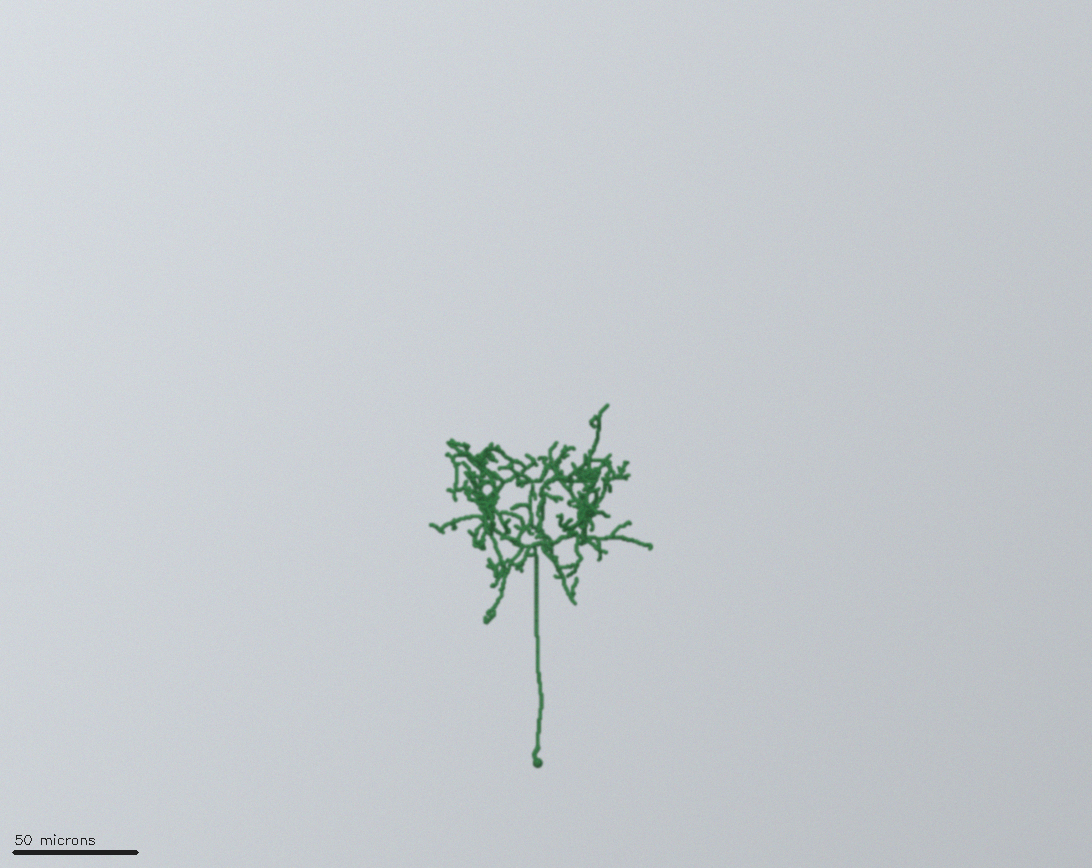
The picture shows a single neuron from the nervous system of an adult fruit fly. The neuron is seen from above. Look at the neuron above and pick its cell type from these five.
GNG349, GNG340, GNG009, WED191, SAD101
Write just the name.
SAD101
